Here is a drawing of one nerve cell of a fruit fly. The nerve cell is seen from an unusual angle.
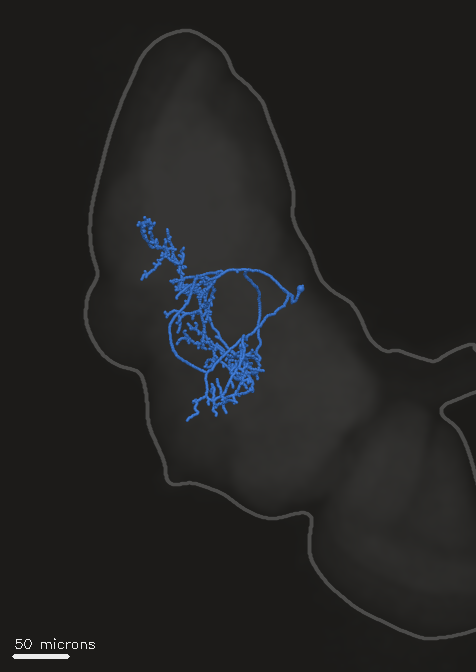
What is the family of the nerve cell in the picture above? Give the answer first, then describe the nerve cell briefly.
Its family is hemilineage DM2_central. It is a central-brain intrinsic neuron. From top to bottom in the picture it spans about 190 microns. As drawn here it is about as wide as it is tall.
